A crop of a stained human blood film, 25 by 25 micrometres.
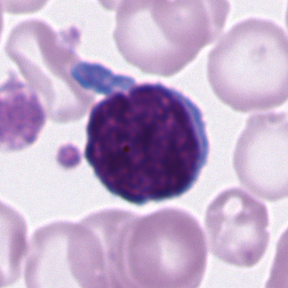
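Typical lymphocyte in a stained smear of human peripheral blood. The nucleus is round in outline, about 10 micrometres across, with a small notch at its top edge. Its chromatin is dense and stains dark purple. A scant rim of cytoplasm shows mainly along the right side of the nucleus, and no granules are seen in it.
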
